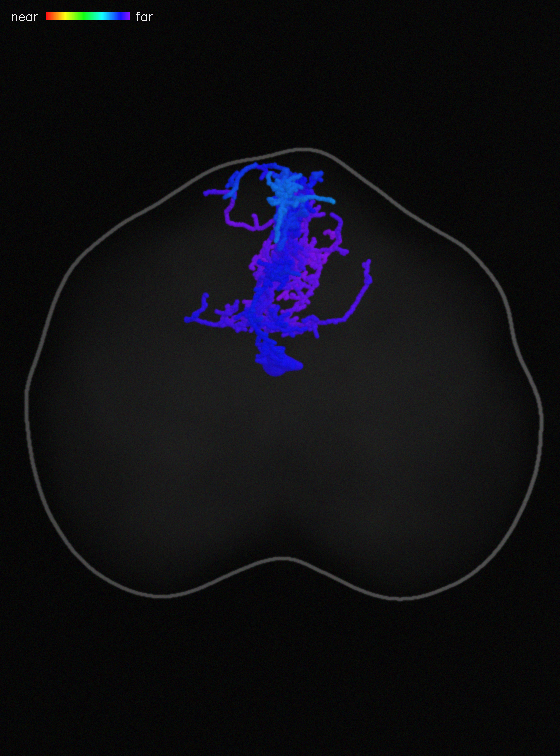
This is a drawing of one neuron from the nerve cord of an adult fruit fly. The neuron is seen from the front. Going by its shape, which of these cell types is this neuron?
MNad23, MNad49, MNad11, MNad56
MNad23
